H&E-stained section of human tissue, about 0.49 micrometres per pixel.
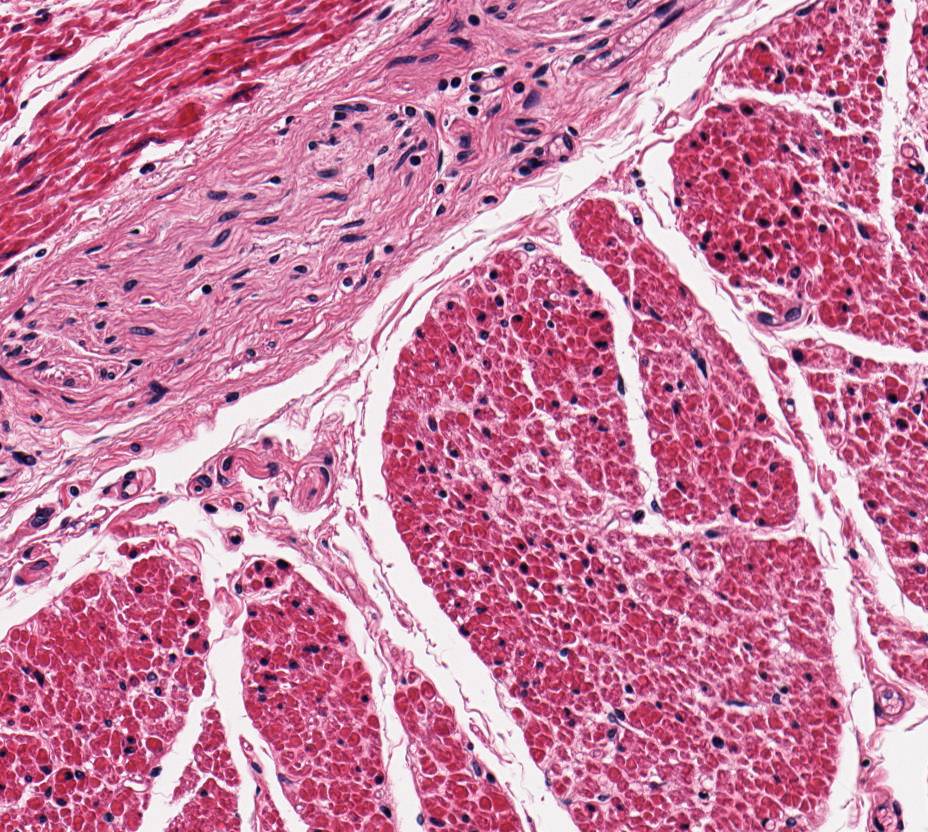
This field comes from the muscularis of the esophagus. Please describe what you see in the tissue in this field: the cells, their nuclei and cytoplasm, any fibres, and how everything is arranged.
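Mostly it's large bundles of muscle fibres cut in cross-section. Within them the fibres are small, closely packed, rounded to polygonal red profiles, with dark round nuclei sparsely scattered among them. Left of centre, a few small vessels sit in the loose tissue between bundles.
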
